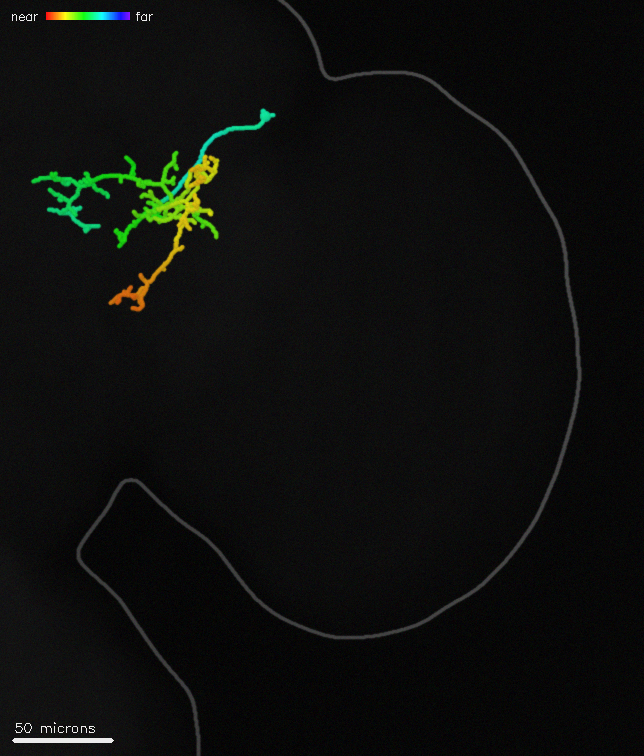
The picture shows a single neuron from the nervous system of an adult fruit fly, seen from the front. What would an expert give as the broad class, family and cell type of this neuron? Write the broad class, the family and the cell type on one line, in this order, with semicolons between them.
central-brain intrinsic neuron; hemilineage VLPp&l1_anterior; PVLP105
